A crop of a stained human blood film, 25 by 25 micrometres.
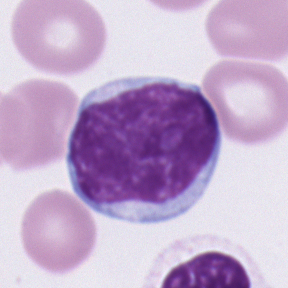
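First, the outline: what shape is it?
Smooth and round, with no projections from the surface.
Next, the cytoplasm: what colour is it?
Pale blue.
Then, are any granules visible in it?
None at all.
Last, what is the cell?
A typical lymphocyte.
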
